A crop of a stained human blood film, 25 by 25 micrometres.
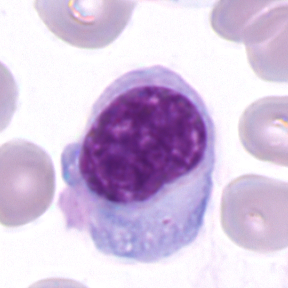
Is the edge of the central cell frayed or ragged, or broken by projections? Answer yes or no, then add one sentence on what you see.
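Yes. The cell outline is irregular, with a small bulge on its left edge.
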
